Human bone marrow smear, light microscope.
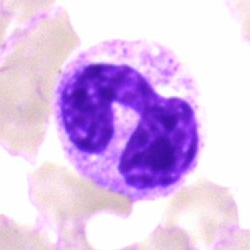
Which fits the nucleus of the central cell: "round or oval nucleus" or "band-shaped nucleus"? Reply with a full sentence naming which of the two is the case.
A curved band without separate lobes is the shape of the nucleus.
